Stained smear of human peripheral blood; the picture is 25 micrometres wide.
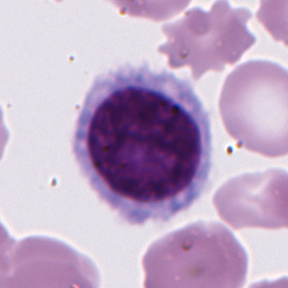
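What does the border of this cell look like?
It is frayed, with fine hair-like projections all around.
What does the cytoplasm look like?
It is pale greyish-blue, with no distinct granules and no clear vacuoles.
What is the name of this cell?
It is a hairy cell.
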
